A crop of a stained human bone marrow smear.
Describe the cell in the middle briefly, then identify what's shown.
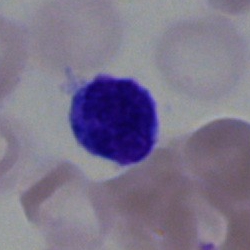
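Nearly the whole cell is taken up by its nucleus, in which no nucleoli are visible. Granules are not seen in the cell. A faint, pale wisp reaches out from the upper-left edge. The cell is a lymphocyte.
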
